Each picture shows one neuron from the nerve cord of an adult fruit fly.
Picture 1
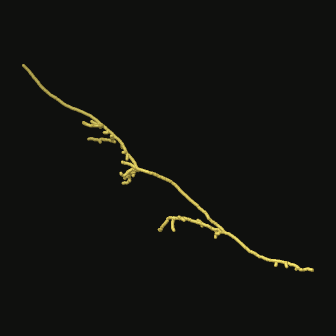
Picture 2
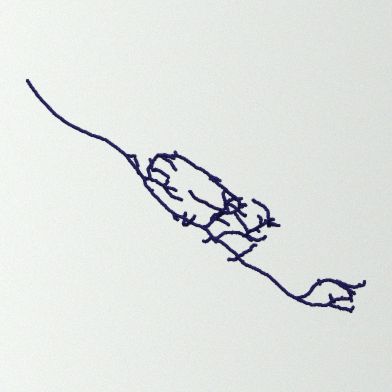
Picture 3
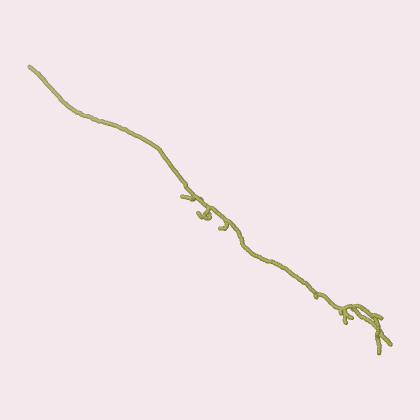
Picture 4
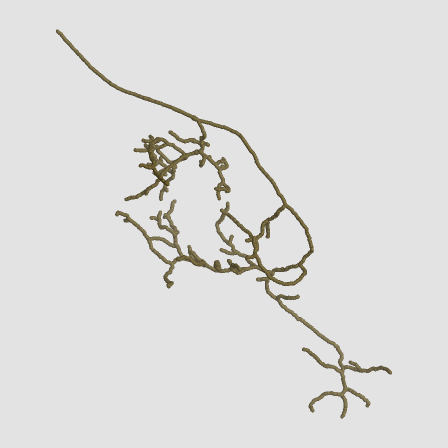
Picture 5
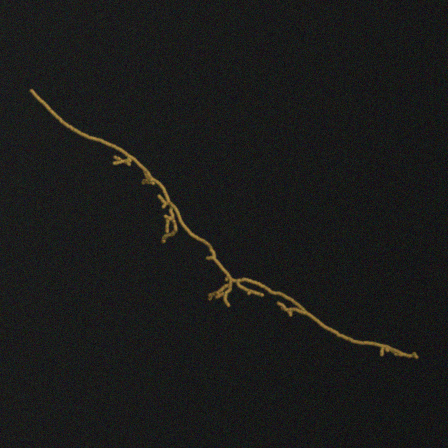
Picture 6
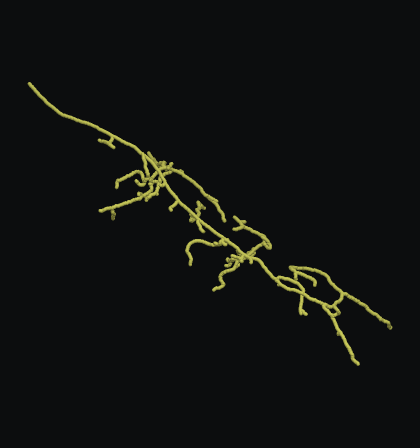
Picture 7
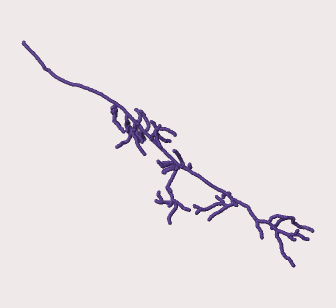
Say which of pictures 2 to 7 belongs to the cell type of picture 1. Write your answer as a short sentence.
Picture 5 is of the same cell type.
